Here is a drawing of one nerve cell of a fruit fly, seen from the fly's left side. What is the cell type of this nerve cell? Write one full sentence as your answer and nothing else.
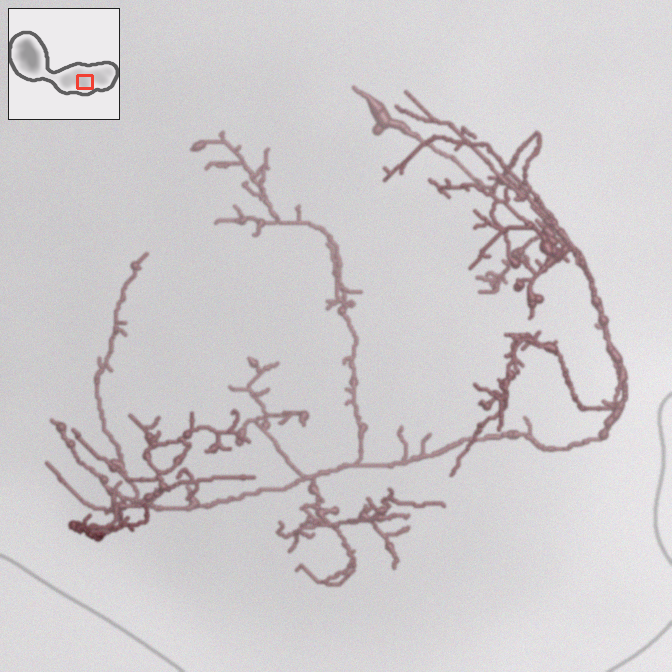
This nerve cell is typed as IN19A090.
